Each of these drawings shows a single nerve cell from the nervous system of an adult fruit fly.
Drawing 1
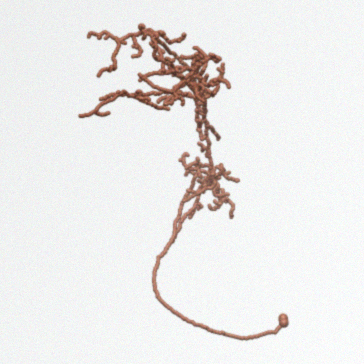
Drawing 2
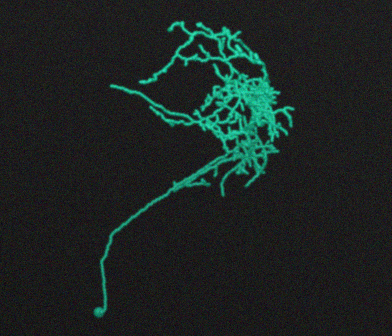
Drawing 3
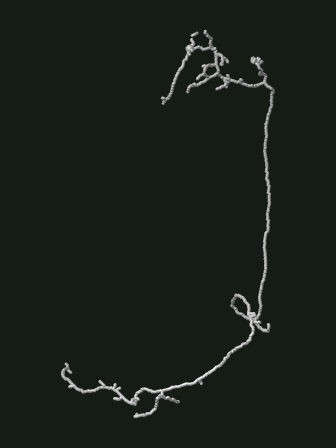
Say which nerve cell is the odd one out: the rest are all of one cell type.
3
